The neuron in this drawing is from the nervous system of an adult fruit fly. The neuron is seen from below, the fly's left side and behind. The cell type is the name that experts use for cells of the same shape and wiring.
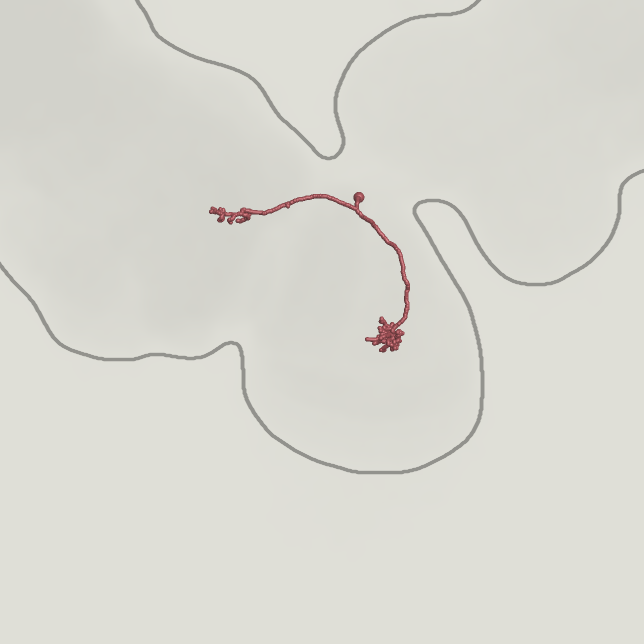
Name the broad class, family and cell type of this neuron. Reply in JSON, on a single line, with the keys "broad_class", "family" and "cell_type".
{"broad_class": "visual projection neuron", "family": "LPC", "cell_type": "LPC1"}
